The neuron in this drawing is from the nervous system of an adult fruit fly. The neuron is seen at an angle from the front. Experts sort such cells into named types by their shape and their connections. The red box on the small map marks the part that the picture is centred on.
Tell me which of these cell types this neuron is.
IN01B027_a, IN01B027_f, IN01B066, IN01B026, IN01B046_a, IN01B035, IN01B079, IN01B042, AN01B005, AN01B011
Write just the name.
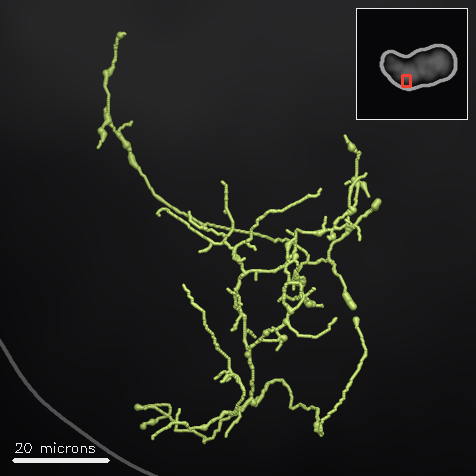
IN01B066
